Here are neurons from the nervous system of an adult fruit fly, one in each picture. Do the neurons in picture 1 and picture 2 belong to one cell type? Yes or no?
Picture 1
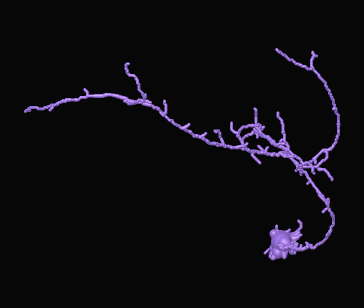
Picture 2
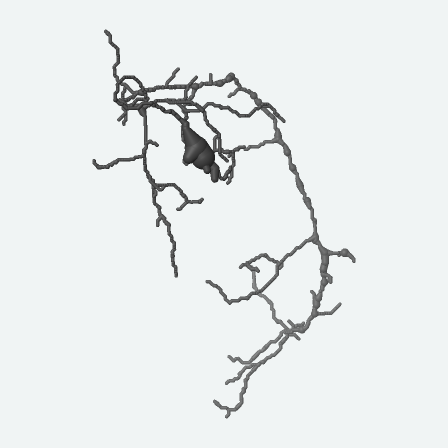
no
